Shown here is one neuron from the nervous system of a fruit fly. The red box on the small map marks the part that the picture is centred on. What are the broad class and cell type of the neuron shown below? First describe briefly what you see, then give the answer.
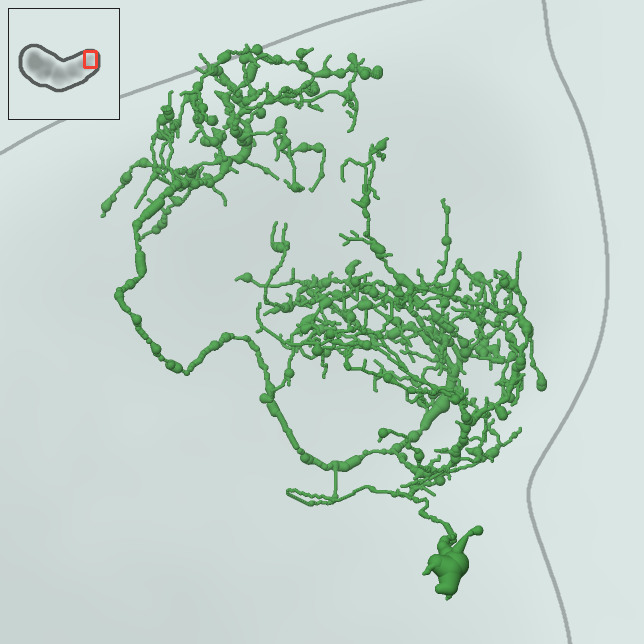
The picture shows more than a hundred branch ends. In this view it is taller than it is wide. It is a nerve-cord intrinsic neuron. Its cell type is INXXX258.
